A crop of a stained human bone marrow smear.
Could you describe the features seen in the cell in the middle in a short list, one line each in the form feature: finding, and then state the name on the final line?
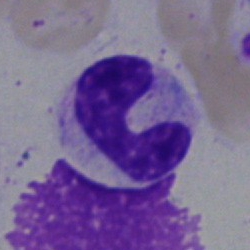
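Outline: round and smooth
Nucleus: curved into a C, notch opening to the right
Chromatin: dark purple, coarsely clumped
Cytoplasm: moderate pale lilac-grey rim around the nucleus
Name: band neutrophil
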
